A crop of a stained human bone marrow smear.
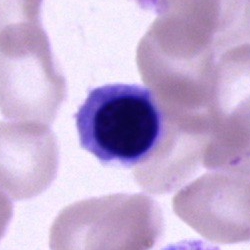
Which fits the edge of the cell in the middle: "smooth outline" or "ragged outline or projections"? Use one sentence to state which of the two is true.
The border of the cell is ragged or frayed, or shows projections, blebs or tags.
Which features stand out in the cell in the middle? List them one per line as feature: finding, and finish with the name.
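Position of nucleus: off-centre to the right, leaving more cytoplasm on the left.
Chromatin: very dark, evenly condensed, no inner pattern.
Nucleoli: not visible.
Granules: none visible in the cytoplasm.
Name: erythroblast.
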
